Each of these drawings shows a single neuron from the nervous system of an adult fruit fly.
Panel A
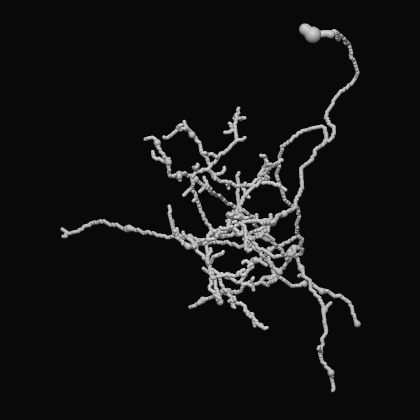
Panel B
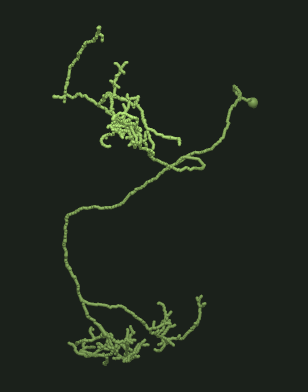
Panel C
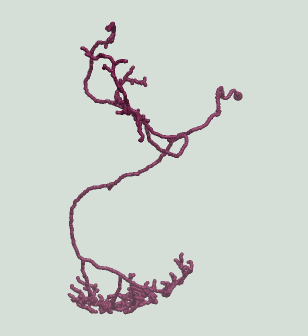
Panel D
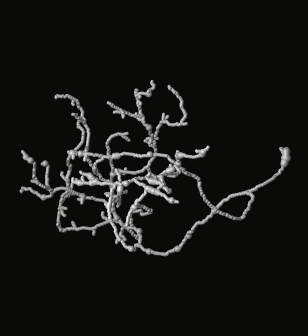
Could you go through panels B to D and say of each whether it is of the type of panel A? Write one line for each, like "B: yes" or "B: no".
B: yes
C: yes
D: no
